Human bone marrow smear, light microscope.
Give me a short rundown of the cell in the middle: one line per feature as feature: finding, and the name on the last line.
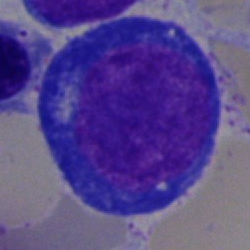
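Outline: round to slightly oval, smooth
Chromatin: fine, fairly evenly spread, without coarse dark blocks
Cytoplasmic zone: paler and streaky, to the left of the nucleus
Granules: none visible
Cell type: proerythroblast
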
